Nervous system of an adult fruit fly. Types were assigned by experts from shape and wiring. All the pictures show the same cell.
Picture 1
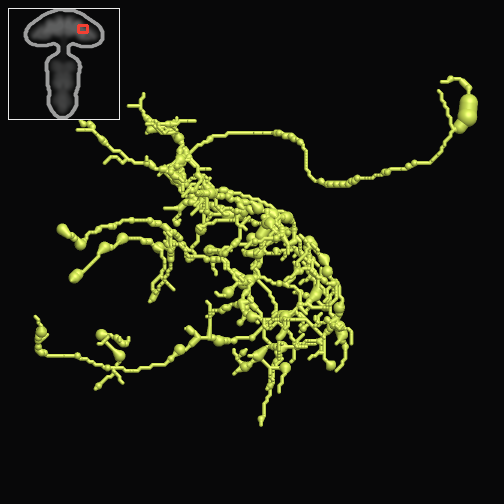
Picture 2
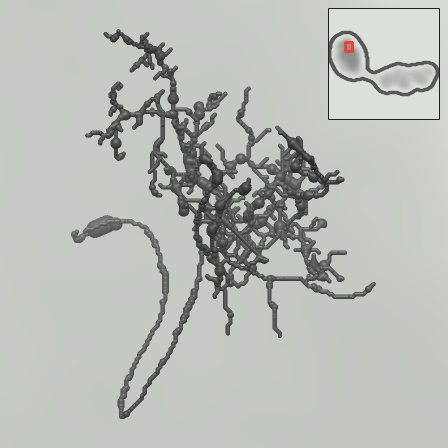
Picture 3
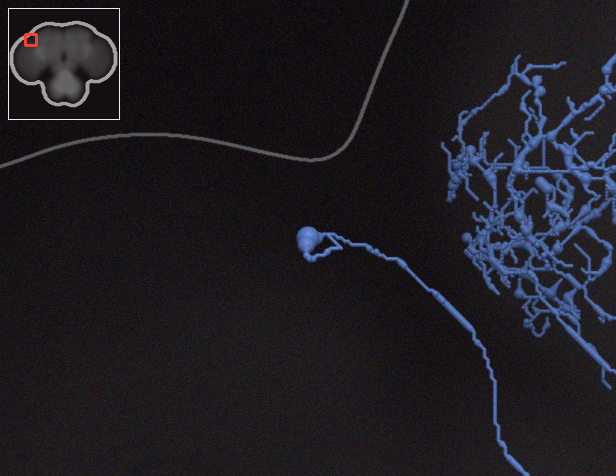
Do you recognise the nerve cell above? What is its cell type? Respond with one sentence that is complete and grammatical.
Cell type LHAV4g1 is what this neuron is.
